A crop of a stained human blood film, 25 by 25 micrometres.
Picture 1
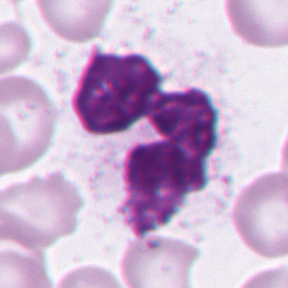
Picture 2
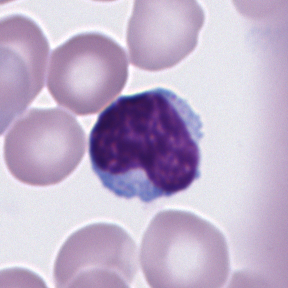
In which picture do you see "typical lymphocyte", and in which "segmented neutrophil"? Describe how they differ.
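Assignment first: picture 1 is a segmented neutrophil, picture 2 a typical lymphocyte. Point one, cytoplasm: very pale, nearly colourless with a faint pink tint in the neutrophil; pale blue in the lymphocyte.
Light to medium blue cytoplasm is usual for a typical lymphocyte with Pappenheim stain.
Point two, granules: fine, small pink-violet ones scattered through the neutrophil's cytoplasm; none distinct in the lymphocyte's.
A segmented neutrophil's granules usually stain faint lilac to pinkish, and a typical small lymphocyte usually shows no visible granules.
Point three, the cell edge: faint and hard to trace in the neutrophil, finely ragged in the lymphocyte, most of all on the right. Point four, nucleus: coarsely clumped dark purple chromatin in the neutrophil; in the lymphocyte, a shallow notch in the lower edge, about 10 by 8 micrometres, filling about 70% of the cell's area. Shared point: neither nucleus shows nucleoli.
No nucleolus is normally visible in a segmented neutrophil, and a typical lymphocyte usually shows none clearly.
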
